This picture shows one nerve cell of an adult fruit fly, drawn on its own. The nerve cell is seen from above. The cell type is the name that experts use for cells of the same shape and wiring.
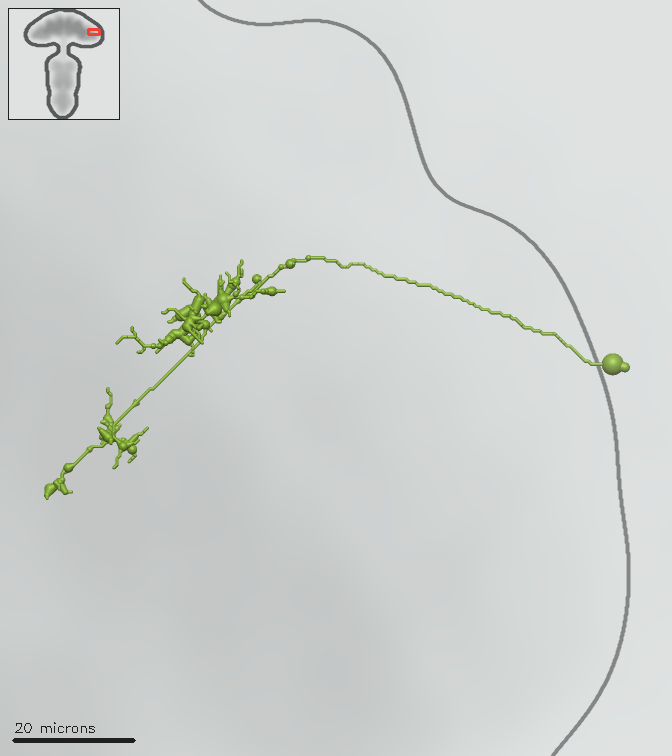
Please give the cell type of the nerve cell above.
Mi4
